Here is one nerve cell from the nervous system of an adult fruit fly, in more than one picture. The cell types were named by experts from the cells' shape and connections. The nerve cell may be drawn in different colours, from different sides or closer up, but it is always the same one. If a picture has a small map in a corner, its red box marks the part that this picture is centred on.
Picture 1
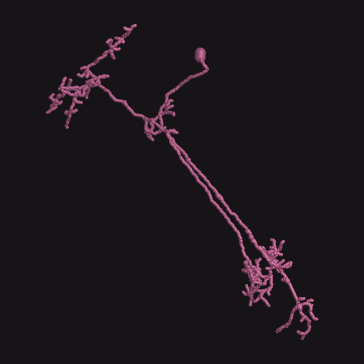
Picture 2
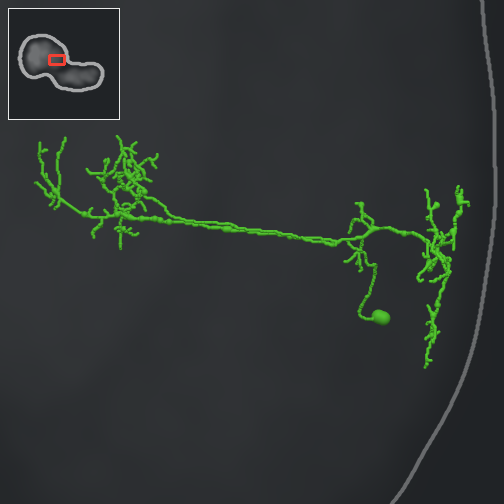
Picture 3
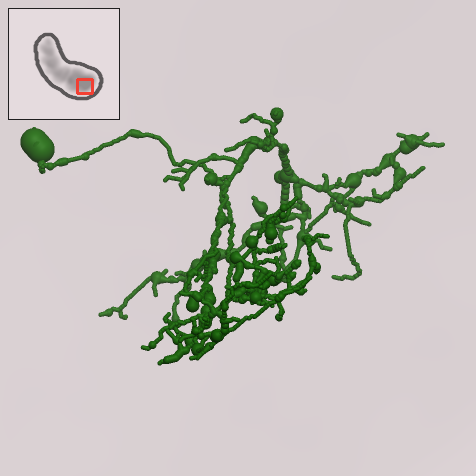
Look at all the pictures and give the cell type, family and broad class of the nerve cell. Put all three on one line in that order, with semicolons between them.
Y14; Y; optic-lobe intrinsic neuron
